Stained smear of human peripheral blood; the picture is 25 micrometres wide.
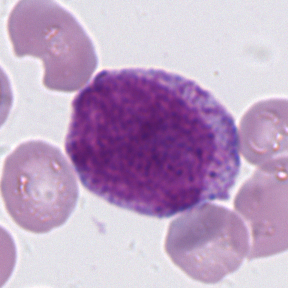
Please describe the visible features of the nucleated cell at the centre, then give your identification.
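The chromatin is finely granular, without coarse dark clumps. Pale greyish-blue cytoplasm forms a narrow rim, widest on the right side, and fine purple dots are scattered in it at the right edge. This cell is a promyelocyte.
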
